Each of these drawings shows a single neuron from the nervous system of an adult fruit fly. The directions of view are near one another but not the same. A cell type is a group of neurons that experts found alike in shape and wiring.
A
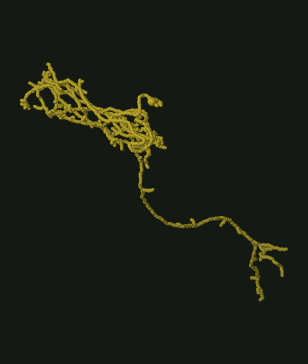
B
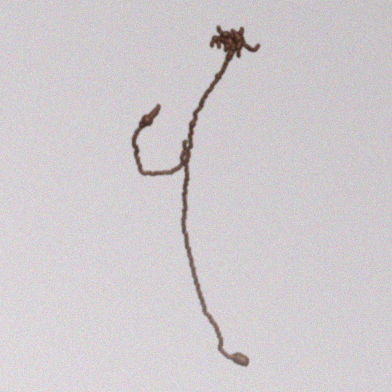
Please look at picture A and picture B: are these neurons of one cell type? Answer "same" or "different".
different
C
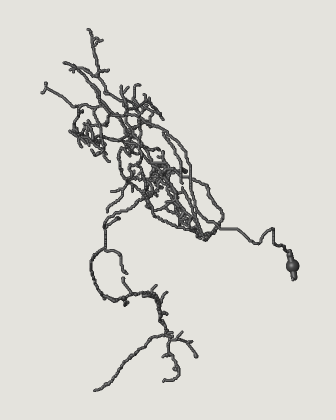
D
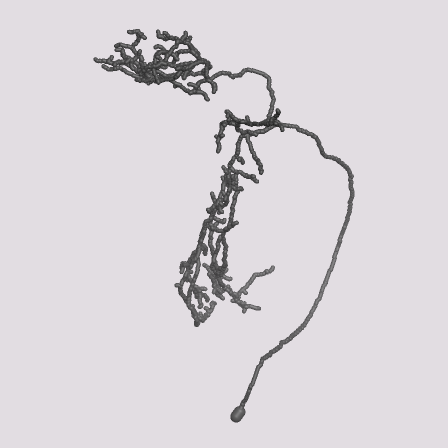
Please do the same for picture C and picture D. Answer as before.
different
